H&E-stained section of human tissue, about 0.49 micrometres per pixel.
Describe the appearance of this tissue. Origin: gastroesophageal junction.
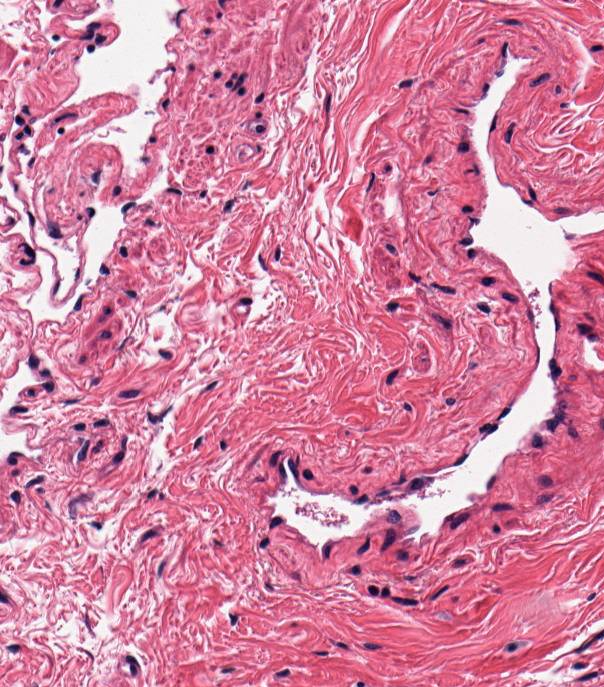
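Dense pink wavy collagen fibres with sparse nuclei make up most of the field. The stromal nuclei are small, dark and spindle-shaped to oval. A single layer of flattened cells with elongated dark nuclei lines the space on the right. No glands are present anywhere in the field.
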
